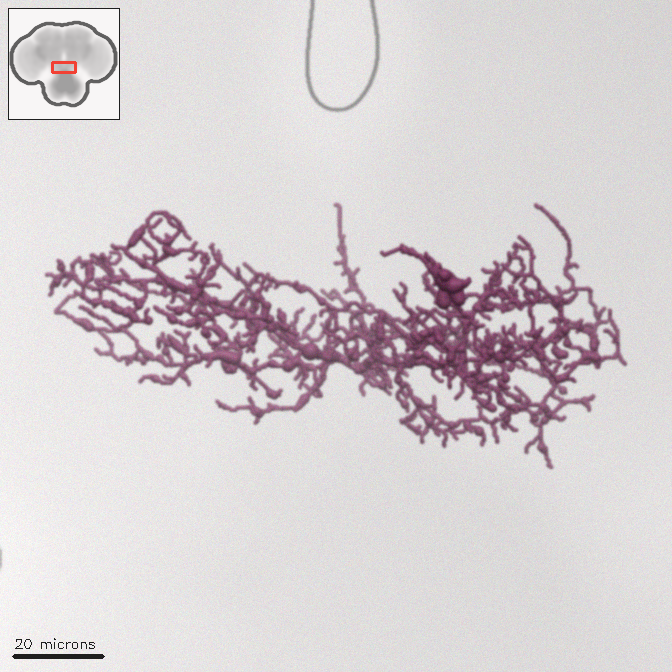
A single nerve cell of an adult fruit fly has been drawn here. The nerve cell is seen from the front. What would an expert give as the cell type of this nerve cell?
GNG334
